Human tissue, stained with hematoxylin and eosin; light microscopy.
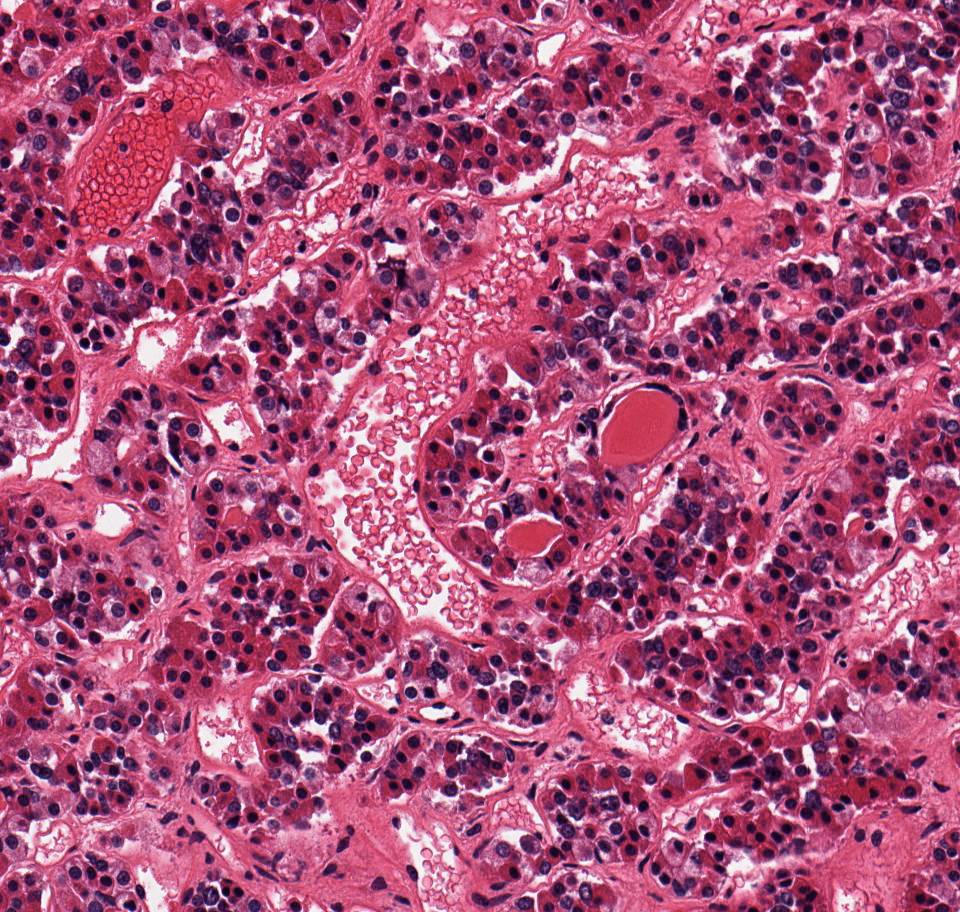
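Pituitary. Cells lie in rounded nests and short cords between thin pink fibrous septa. The nests look mixed: some cytoplasm bright red and granular, some pale or purplish. Nuclei: small, round, dark, fairly uniform. Right of centre, a nest holds two smooth homogeneous pink rounded masses.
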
